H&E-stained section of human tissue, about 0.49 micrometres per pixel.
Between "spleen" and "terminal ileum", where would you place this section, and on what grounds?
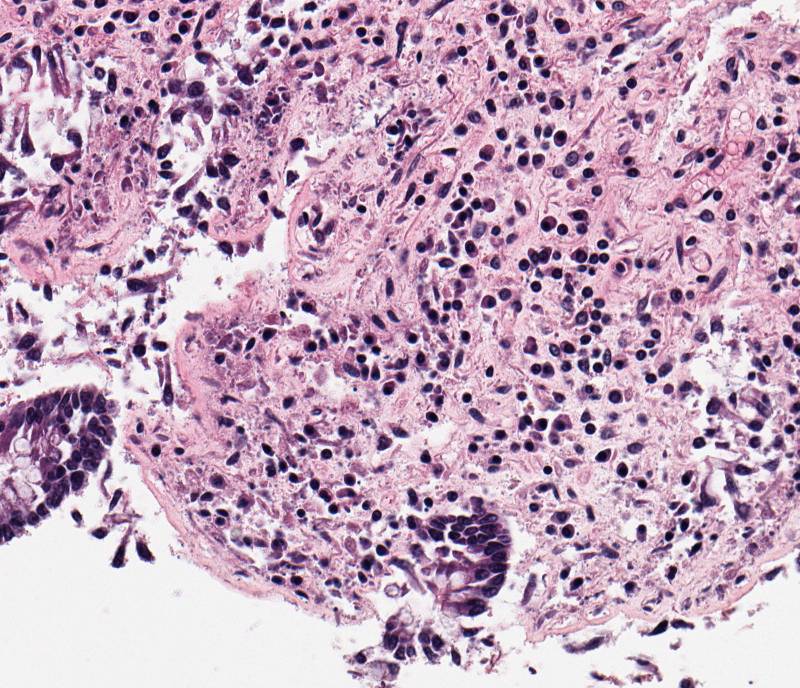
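It is terminal ileum.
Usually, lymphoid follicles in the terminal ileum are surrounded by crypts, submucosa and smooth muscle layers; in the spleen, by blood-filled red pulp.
At the lower left edge you can see a strip of columnar epithelium with crowded dark nuclei and goblet cells. The stroma is densely packed with small cells bearing round, dark nuclei.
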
